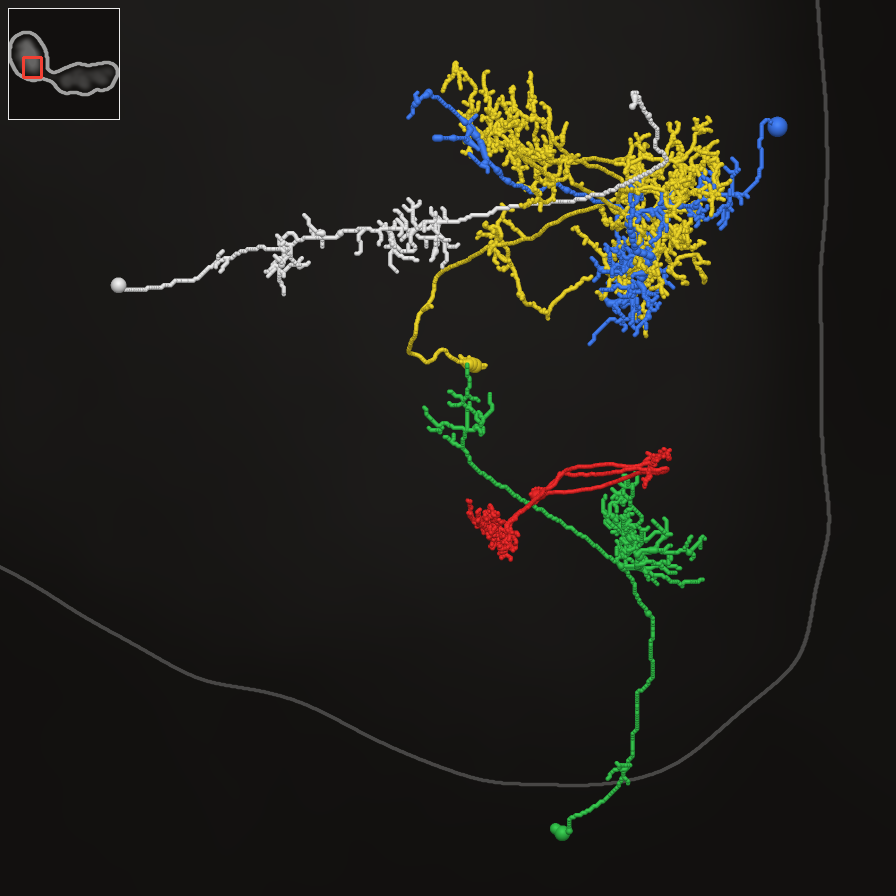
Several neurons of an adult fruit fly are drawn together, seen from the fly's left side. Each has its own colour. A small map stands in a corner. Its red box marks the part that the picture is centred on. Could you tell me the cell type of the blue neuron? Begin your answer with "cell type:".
cell type: Y3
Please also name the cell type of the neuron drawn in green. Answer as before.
cell type: TmY20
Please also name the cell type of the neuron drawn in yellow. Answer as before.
cell type: TmY15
